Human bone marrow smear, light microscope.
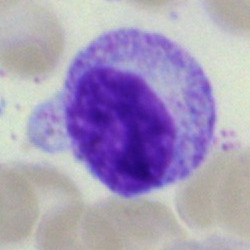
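Myelocyte, the cell in the middle of this stained human bone marrow smear. Its chromatin looks dense and dark purple, though I notice a few slightly paler patches. The pale lilac-blue cytoplasm makes its widest band on the upper right side of the nucleus, with fine purple granules scattered throughout. From the left edge, a pale blue rounded bleb holding a few granules protrudes.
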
